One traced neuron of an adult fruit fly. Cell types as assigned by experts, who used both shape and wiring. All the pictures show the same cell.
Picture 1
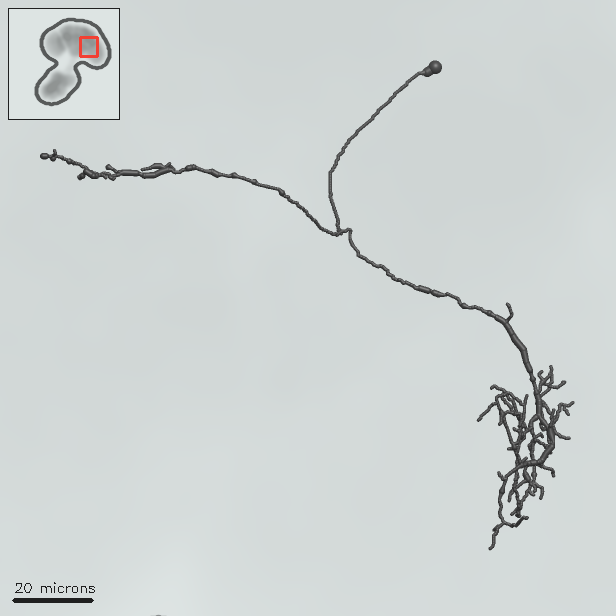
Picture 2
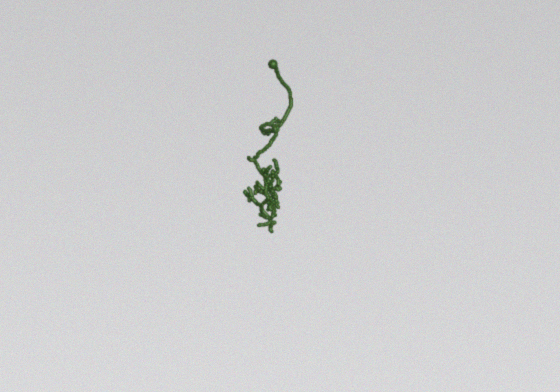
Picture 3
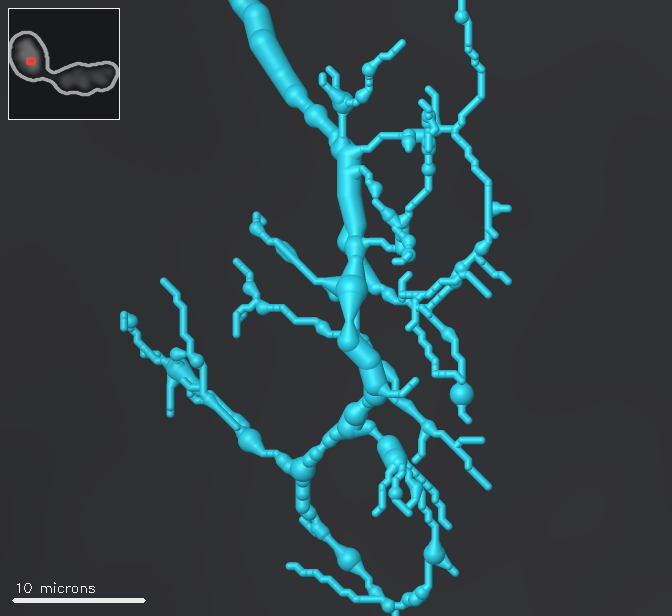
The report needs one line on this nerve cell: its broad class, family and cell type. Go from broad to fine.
visual projection neuron; hemilineage VPNd1; LC22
